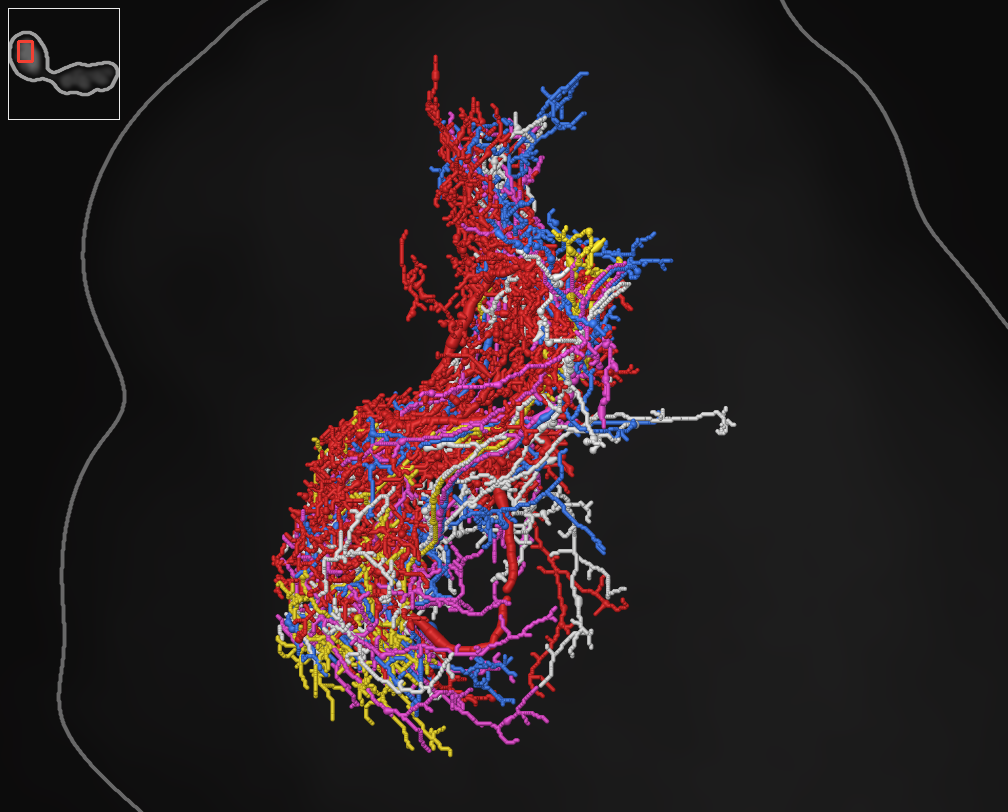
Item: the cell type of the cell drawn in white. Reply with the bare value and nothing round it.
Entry: CB2672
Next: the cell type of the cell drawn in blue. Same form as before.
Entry: CB3433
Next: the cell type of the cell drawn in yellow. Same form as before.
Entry: AVLP182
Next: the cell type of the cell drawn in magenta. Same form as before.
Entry: CB1672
